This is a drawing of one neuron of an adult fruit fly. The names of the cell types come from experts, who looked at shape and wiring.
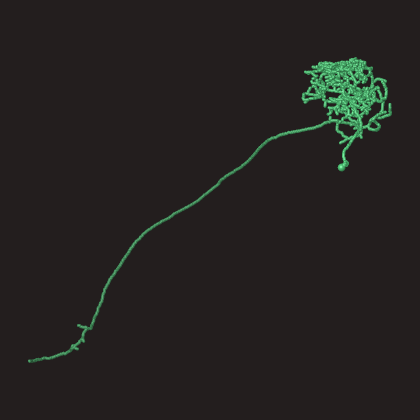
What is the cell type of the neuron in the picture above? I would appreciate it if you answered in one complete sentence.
The type of this neuron is the cell type AVLP117.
